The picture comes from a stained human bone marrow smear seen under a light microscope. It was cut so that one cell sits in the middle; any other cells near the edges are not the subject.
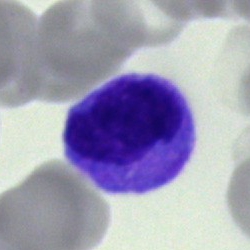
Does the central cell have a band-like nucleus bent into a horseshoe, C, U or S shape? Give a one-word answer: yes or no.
No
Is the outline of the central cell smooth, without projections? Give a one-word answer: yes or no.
Yes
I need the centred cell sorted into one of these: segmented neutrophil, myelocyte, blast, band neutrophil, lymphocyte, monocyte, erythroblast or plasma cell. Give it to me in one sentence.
Classified as a monocyte is the cell in the middle of this crop.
